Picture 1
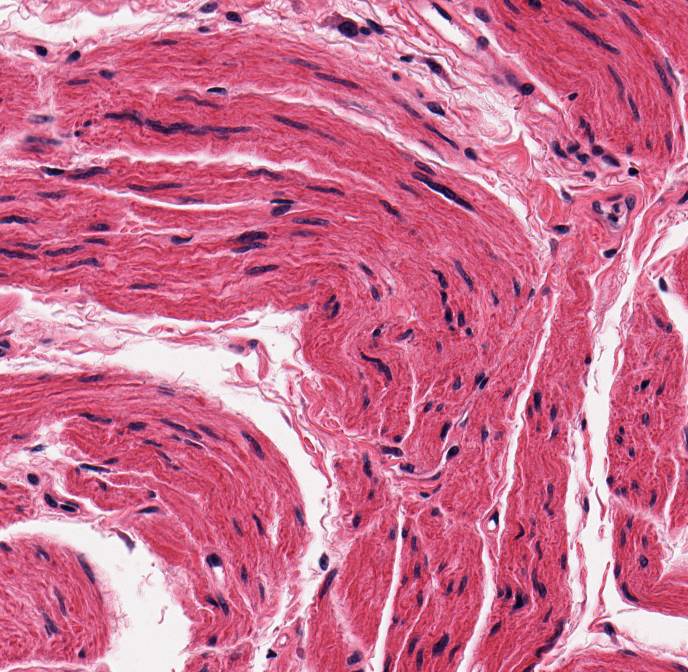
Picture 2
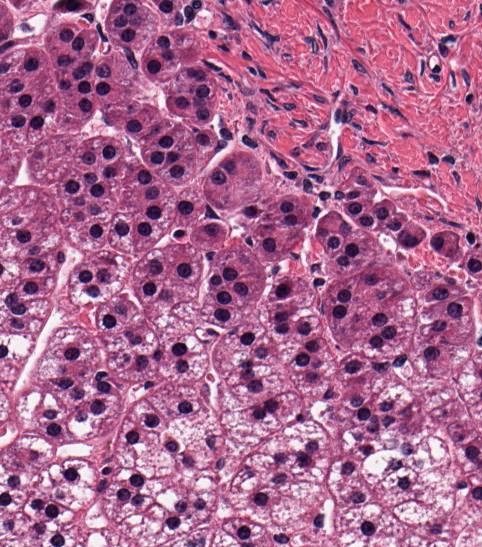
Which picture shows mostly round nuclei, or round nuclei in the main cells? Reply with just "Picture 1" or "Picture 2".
Picture 2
